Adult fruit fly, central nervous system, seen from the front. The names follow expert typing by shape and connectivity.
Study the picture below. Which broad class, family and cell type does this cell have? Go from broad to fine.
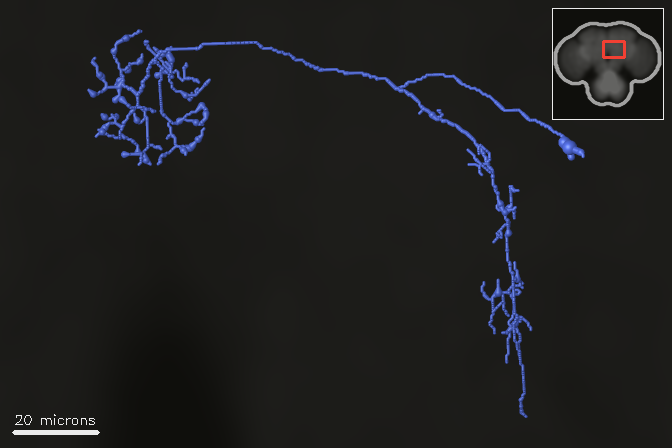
central-brain intrinsic neuron; hemilineage EBa1; ER1_a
